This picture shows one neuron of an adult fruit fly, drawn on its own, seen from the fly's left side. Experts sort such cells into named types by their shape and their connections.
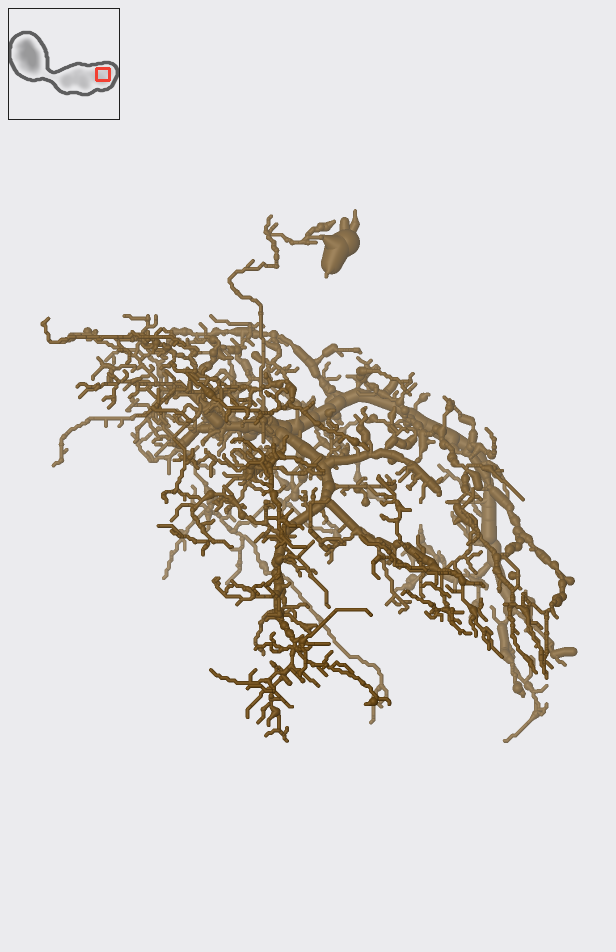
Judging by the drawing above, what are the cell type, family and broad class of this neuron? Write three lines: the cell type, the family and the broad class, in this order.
IN19A022
hemilineage 19A
nerve-cord intrinsic neuron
